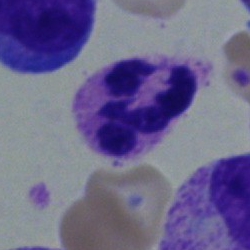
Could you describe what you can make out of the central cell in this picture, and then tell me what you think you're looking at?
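Oval cell, narrowing slightly toward the upper right. Nuclear lobes without visible nucleoli, enclosing a pale pink central area. Cytoplasm filled with fine pinkish-purple granules. Name: segmented neutrophil.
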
